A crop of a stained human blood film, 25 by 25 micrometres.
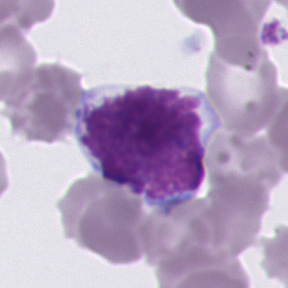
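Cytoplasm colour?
Pale blue, with no granules seen.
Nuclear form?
A single, unlobed mass.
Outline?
Angular rather than round.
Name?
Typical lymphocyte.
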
